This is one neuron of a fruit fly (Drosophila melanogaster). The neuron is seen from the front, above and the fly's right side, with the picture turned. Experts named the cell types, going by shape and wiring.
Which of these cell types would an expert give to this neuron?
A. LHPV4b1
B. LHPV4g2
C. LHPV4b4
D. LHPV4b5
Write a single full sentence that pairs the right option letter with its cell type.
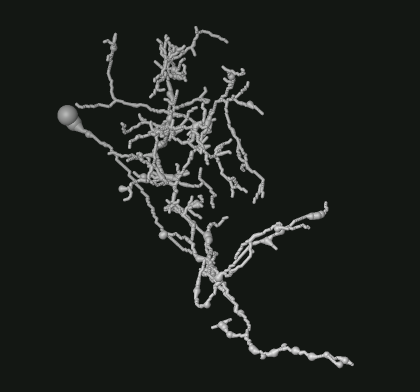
The neuron is LHPV4g2 in cell type, which is option B.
